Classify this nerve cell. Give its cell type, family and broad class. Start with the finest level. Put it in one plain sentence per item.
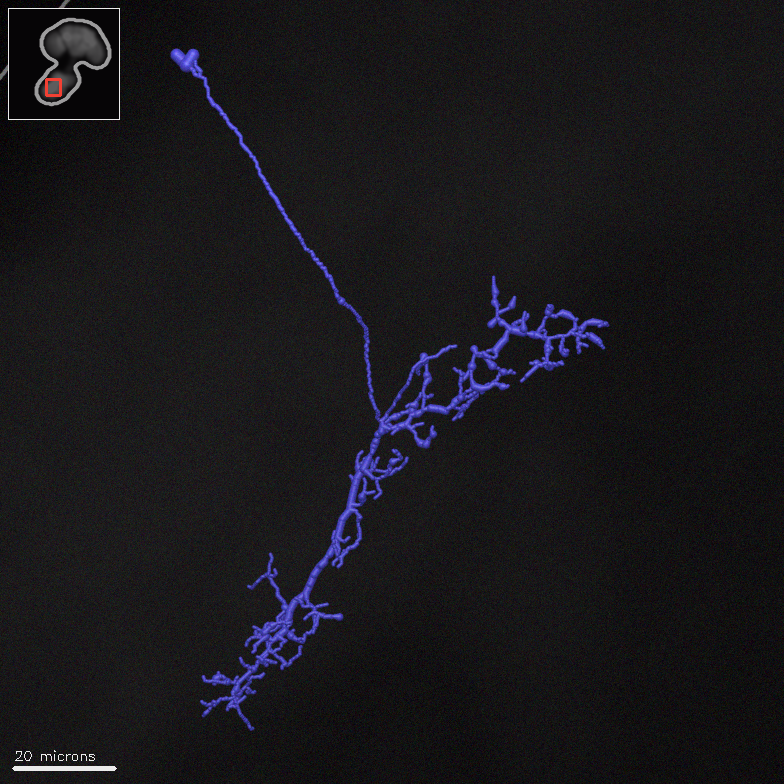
Type IN09A039 of hemilineage 09A, a nerve-cord intrinsic neuron.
